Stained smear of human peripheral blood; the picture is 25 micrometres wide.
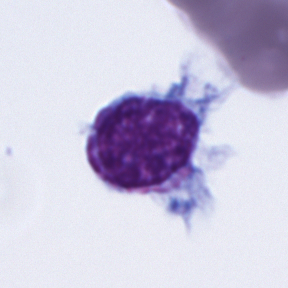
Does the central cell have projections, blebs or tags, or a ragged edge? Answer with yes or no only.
Yes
